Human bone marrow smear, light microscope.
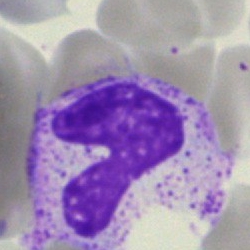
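Band neutrophil at the centre of a stained human bone marrow smear. Outline roughly round, with a slightly uneven edge. Chromatin dark purple and fairly condensed, bearing small scattered paler spots. Cytoplasm plentiful and pale pinkish-lilac, with small purple granules scattered throughout.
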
